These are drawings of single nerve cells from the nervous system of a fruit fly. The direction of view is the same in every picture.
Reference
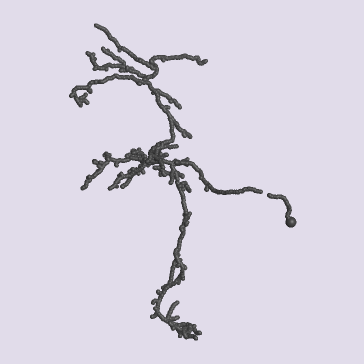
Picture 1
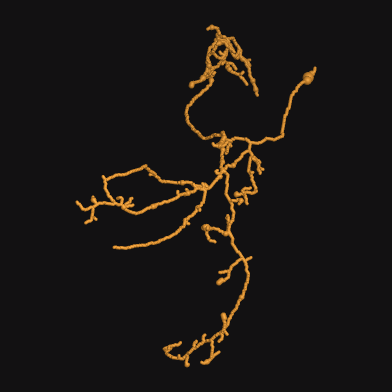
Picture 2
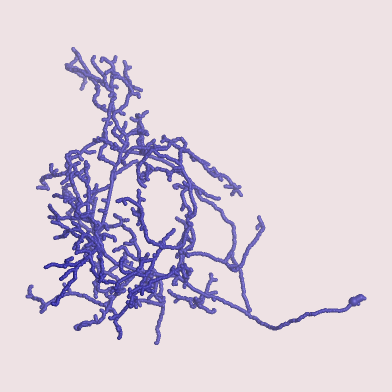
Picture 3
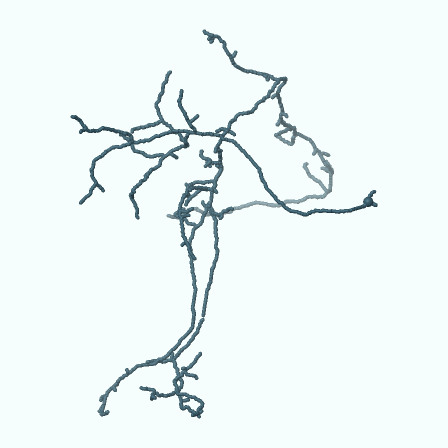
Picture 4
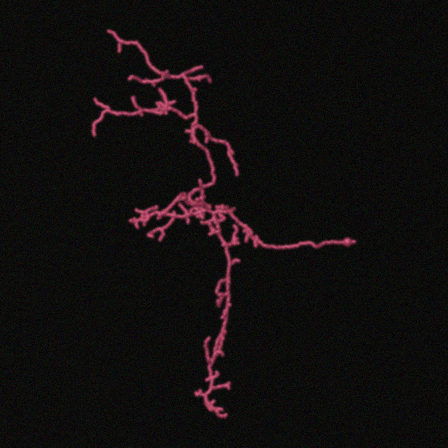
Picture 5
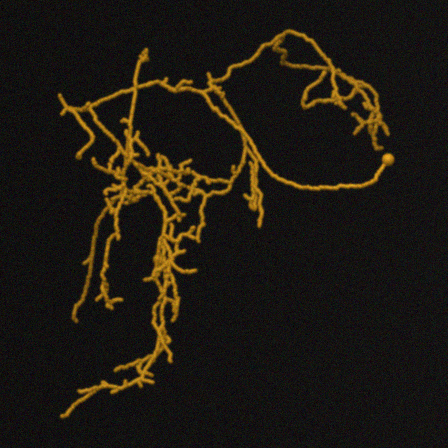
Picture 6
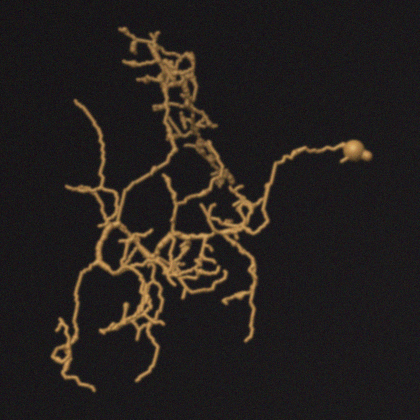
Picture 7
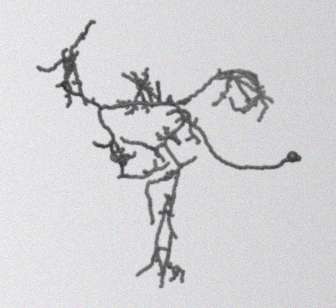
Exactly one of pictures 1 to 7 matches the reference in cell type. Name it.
Picture 4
